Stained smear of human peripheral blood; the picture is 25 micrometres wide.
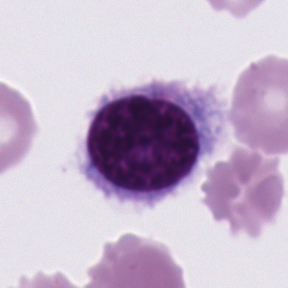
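Hairy cell: the nucleated cell at the centre. Look first at its border, which is ragged, with many fine hair-like projections rather than a smooth edge. The cell is about 13 by 10 micrometres. Its nucleus is round in outline, about 9 micrometres across, and has no notch, fold or lobes. Notice the dark purple, coarsely clumped chromatin, with small paler patches between the clumps. The cytoplasm is pale blue.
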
